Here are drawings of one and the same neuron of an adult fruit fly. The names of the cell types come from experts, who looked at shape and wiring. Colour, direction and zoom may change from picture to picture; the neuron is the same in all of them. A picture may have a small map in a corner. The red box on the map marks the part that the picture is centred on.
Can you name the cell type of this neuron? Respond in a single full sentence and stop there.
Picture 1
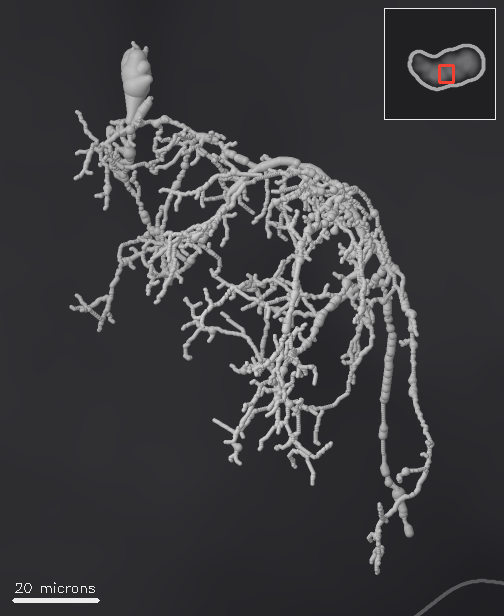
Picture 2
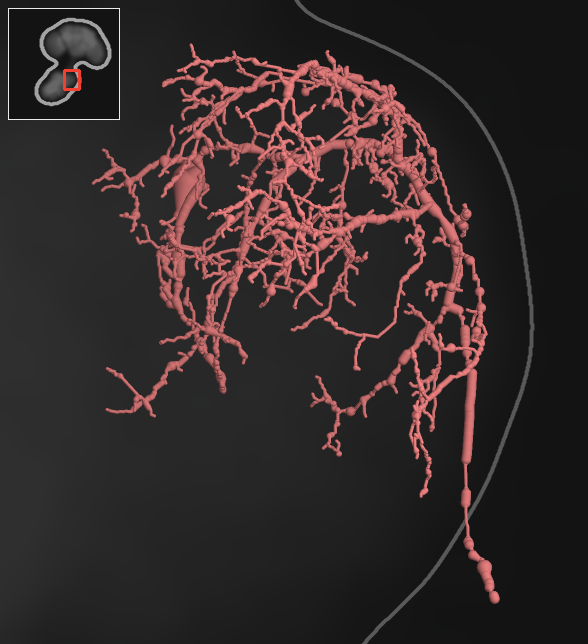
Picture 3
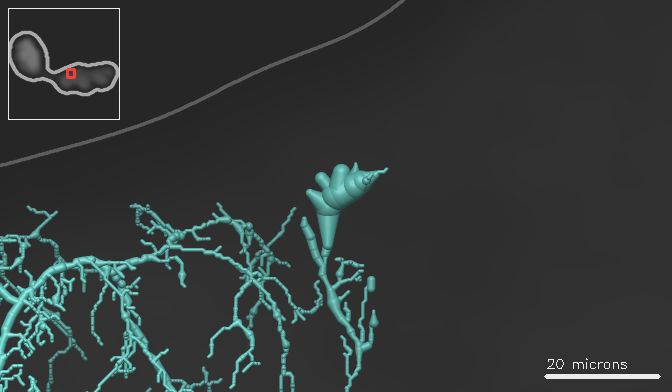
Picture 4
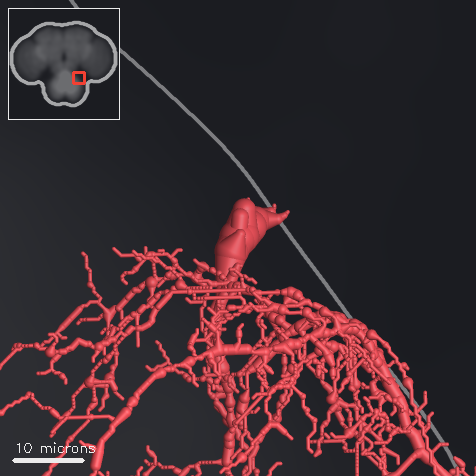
This neuron falls under the cell type Sternal posterior rotator MN.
